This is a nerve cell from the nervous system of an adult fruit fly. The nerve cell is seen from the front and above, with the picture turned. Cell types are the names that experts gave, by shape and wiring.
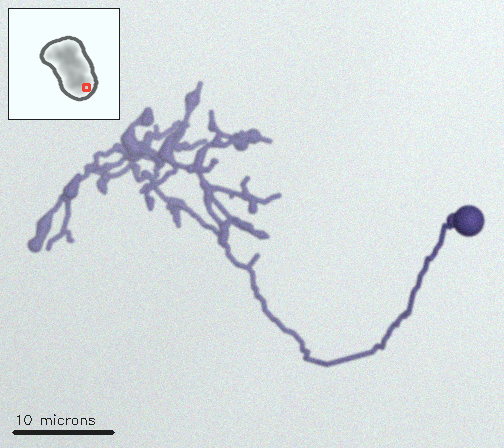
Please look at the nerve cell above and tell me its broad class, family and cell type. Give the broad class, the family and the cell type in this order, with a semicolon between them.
optic-lobe intrinsic neuron; Dm; Dm2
